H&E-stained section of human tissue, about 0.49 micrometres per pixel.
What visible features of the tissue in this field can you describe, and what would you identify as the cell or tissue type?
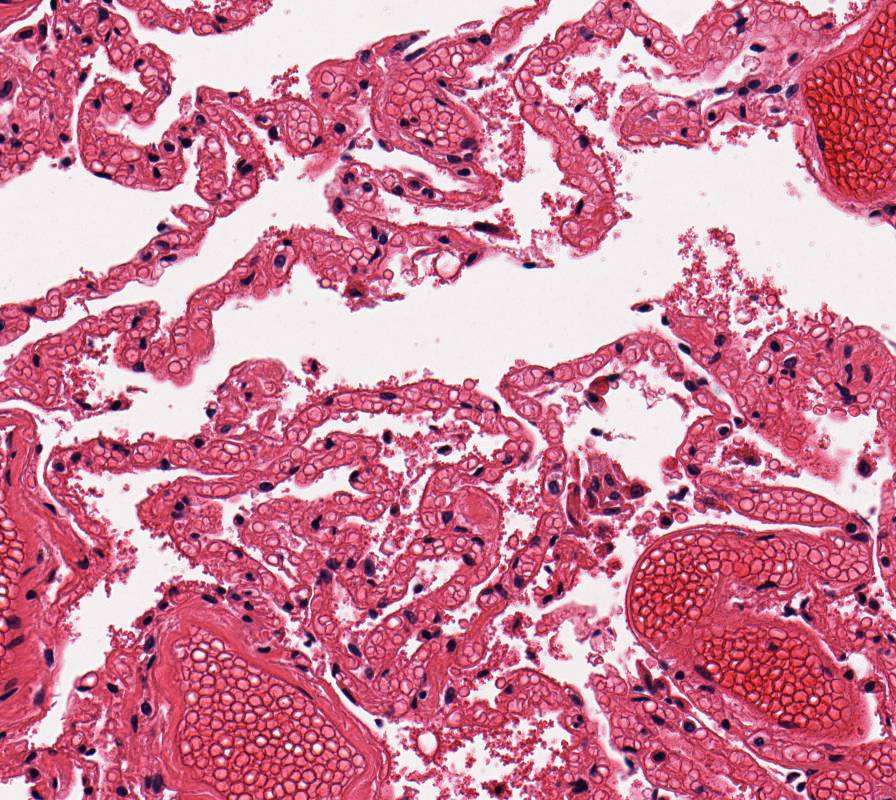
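Thin, branching septa make a lace-like network, breaking the field into many open white spaces. Scattered singly along those walls are small, dark nuclei, oval to elongated. Larger vessels packed full of red blood cells sit at the top right corner, lower right and bottom left; the bottom-left one has a band of pink fibrous wall around it. It's lung.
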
